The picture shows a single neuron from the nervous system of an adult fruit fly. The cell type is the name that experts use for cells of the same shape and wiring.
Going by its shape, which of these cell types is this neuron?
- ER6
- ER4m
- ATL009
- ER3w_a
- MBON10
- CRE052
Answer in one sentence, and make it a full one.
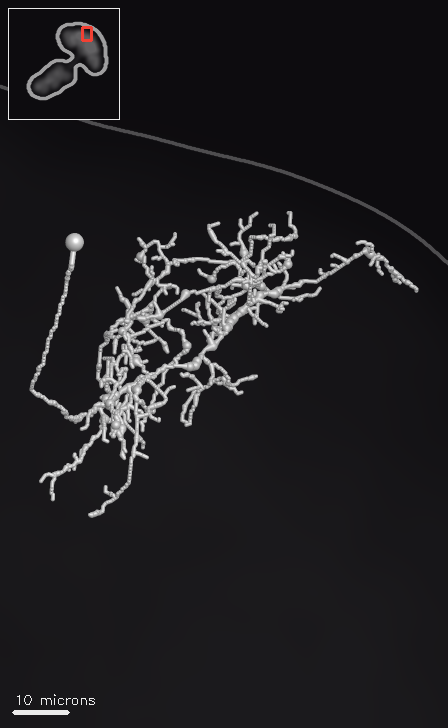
It is CRE052 that this neuron is, by cell type.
